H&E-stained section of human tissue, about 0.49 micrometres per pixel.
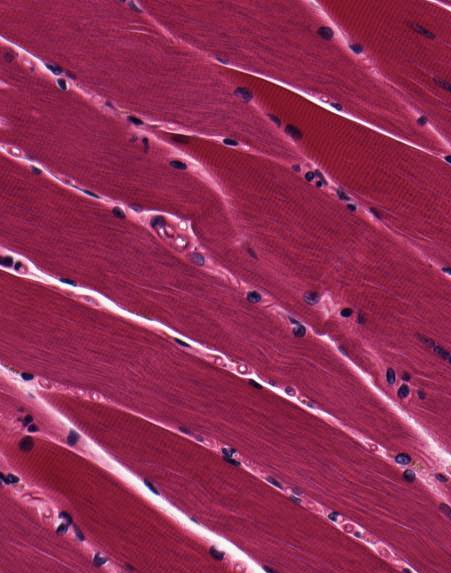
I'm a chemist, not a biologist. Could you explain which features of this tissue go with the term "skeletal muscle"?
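Those long parallel fibres, running diagonally from upper left to lower right, suit skeletal muscle.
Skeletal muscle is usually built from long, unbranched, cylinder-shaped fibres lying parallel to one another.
Here they cross the field straight, unbranched. The nuclei fit too: dark flattened ovals at the fibre edges, not in the centres.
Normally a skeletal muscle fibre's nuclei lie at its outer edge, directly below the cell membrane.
Between fibres there's only scant connective tissue, thin strands with a few small dark nuclei.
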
